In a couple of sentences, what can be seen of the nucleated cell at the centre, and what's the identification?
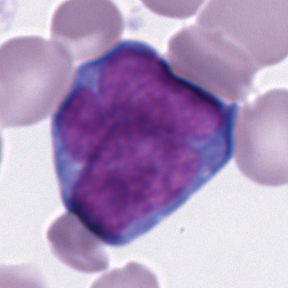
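The cell has an angular outline with several straight edges and corners. Its nucleus fills most of the cell, and the chromatin is finely granular rather than coarsely clumped. No granules are visible in the cytoplasm. This cell is a myeloblast.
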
